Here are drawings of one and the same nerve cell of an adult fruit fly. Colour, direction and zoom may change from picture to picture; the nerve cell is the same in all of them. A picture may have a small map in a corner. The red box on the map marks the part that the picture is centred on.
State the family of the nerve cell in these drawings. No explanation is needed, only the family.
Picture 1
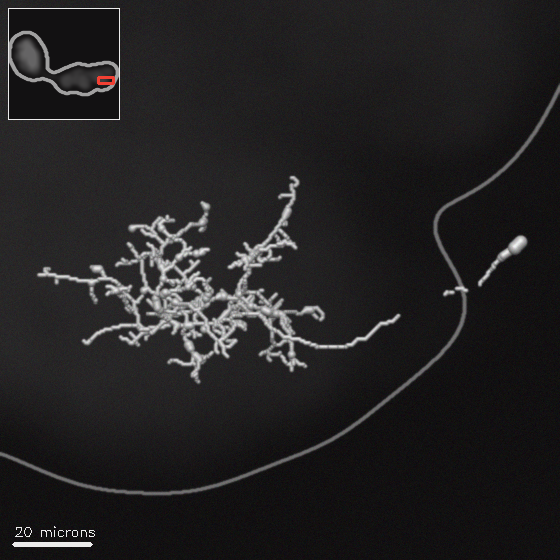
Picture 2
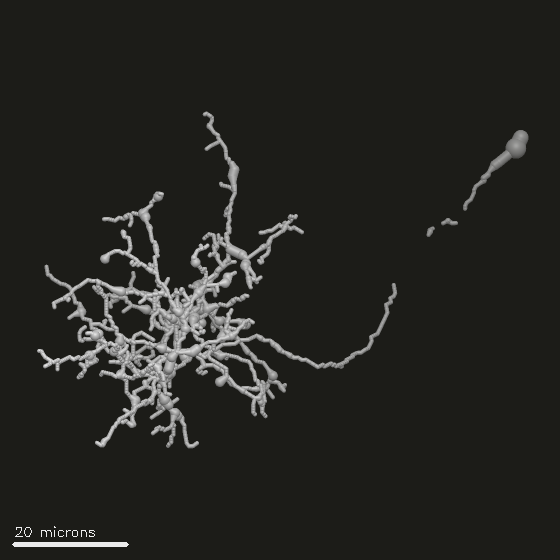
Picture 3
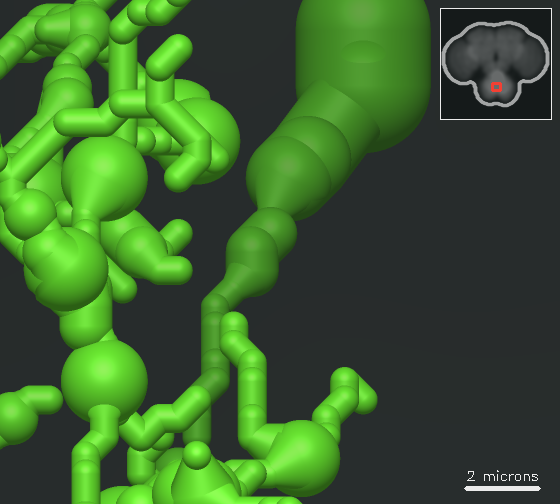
hemilineage 01B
